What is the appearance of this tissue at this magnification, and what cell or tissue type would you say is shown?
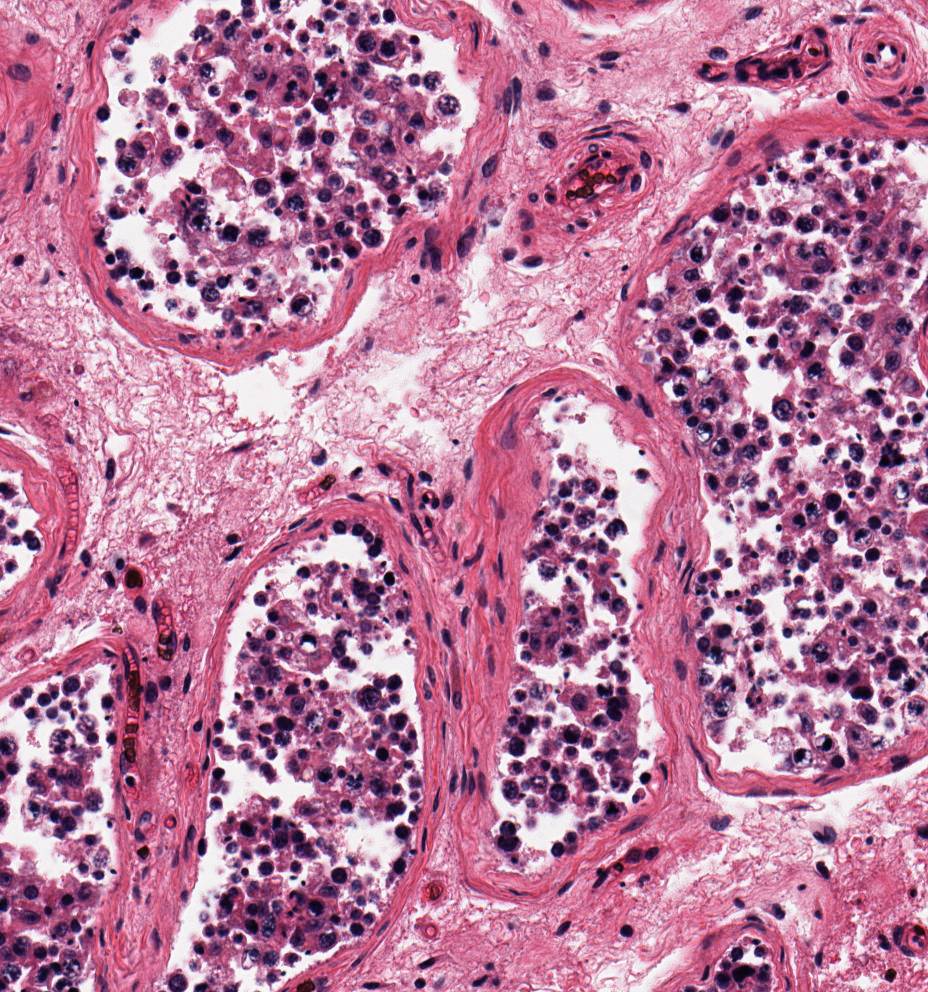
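You've got several large tubules filling the field, cut round and elongated, interstitial tissue between them. Each has a thick pink wall of concentric fibres holding flattened, elongated nuclei. Inside, lots of cells have small, round, densely dark nuclei, and mixed in are bigger cells with pink cytoplasm and round nuclei with coarse chromatin. So, testis.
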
